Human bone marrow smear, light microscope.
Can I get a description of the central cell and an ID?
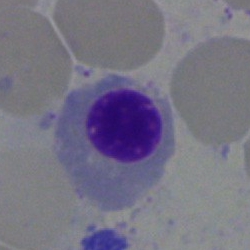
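Hmm, the outline here is irregular and somewhat angular, not smoothly round. Dense chromatin, staining dark purple. The cytoplasm I'd call pale grey-blue, and I see no granules in it. It is an erythroblast.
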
